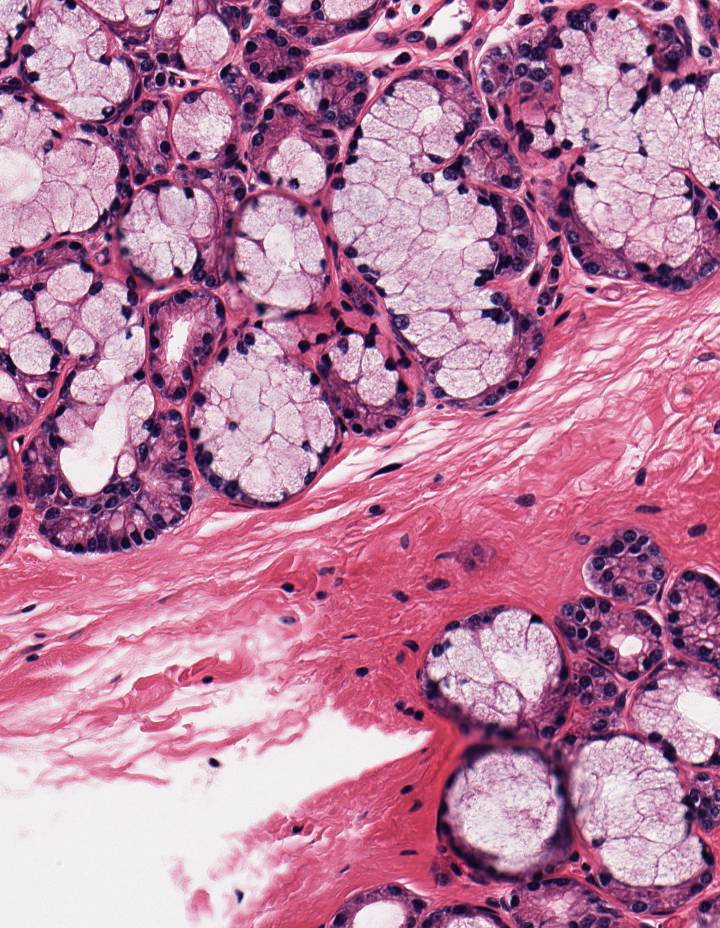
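Minor salivary gland: glandular tissue takes the upper half and the lower right corner, split by a band of pink connective tissue running from the right edge down to the lower left. Most glandular units are rounded acini of pale, foamy, finely vacuolated cells, their dark, flattened nuclei pressed against the cell base at the rim. The band itself: dense pink collagen, few scattered elongated nuclei.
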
